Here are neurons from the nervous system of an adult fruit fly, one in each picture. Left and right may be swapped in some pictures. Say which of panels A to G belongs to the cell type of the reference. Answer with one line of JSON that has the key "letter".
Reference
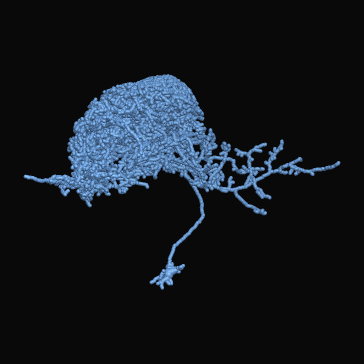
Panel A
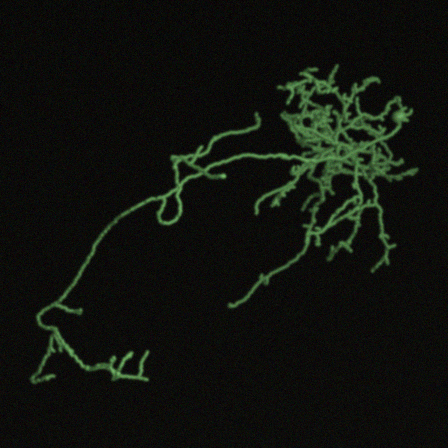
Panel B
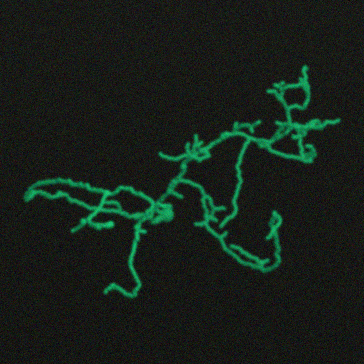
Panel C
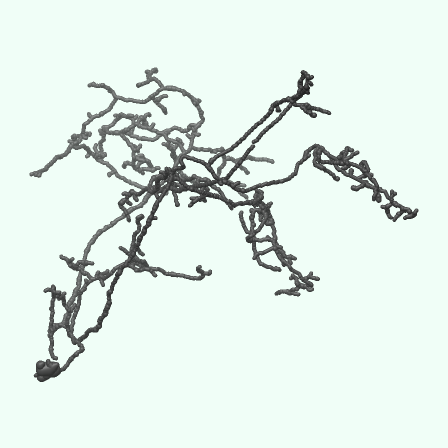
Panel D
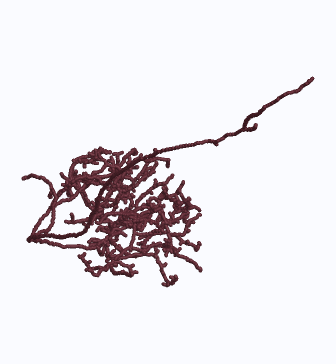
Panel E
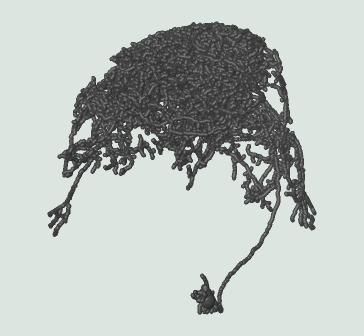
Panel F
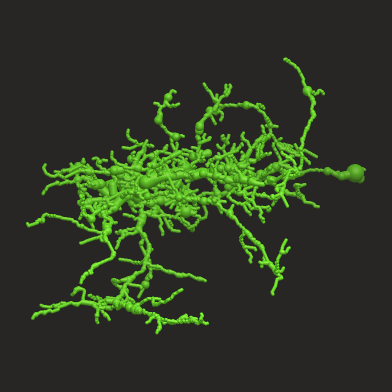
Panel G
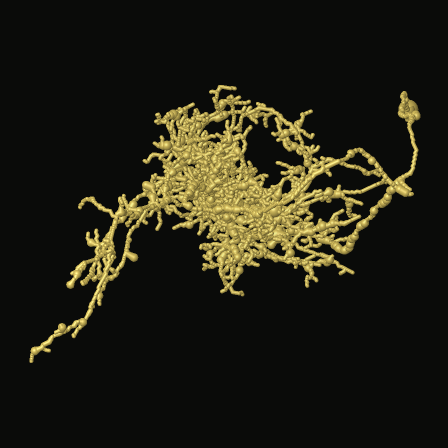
{"letter": "E"}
